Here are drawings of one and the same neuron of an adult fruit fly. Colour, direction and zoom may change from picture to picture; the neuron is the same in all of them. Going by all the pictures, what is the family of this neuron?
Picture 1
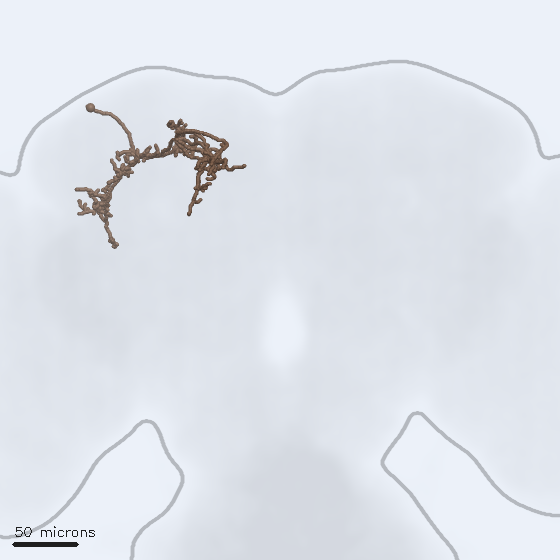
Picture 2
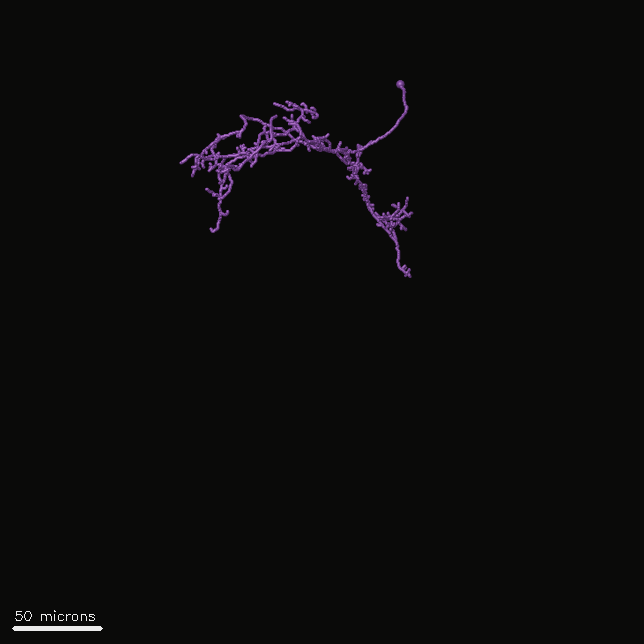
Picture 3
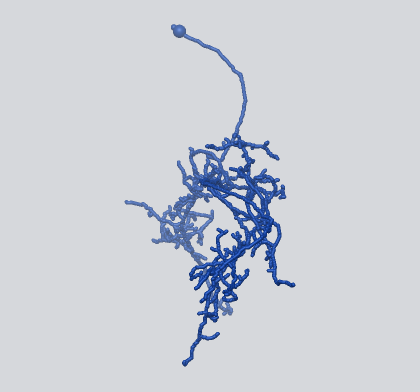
hemilineage VLPd&p1_posterior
